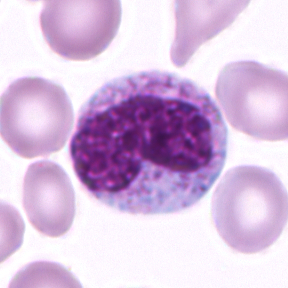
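Band neutrophil, the nucleated cell at the centre of a stained peripheral blood smear. Outline round and smooth. Nucleus kidney-shaped, its indentation on the lower side. Cytoplasm pale lilac-grey, with fine, dust-like pinkish-violet granules scattered throughout.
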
